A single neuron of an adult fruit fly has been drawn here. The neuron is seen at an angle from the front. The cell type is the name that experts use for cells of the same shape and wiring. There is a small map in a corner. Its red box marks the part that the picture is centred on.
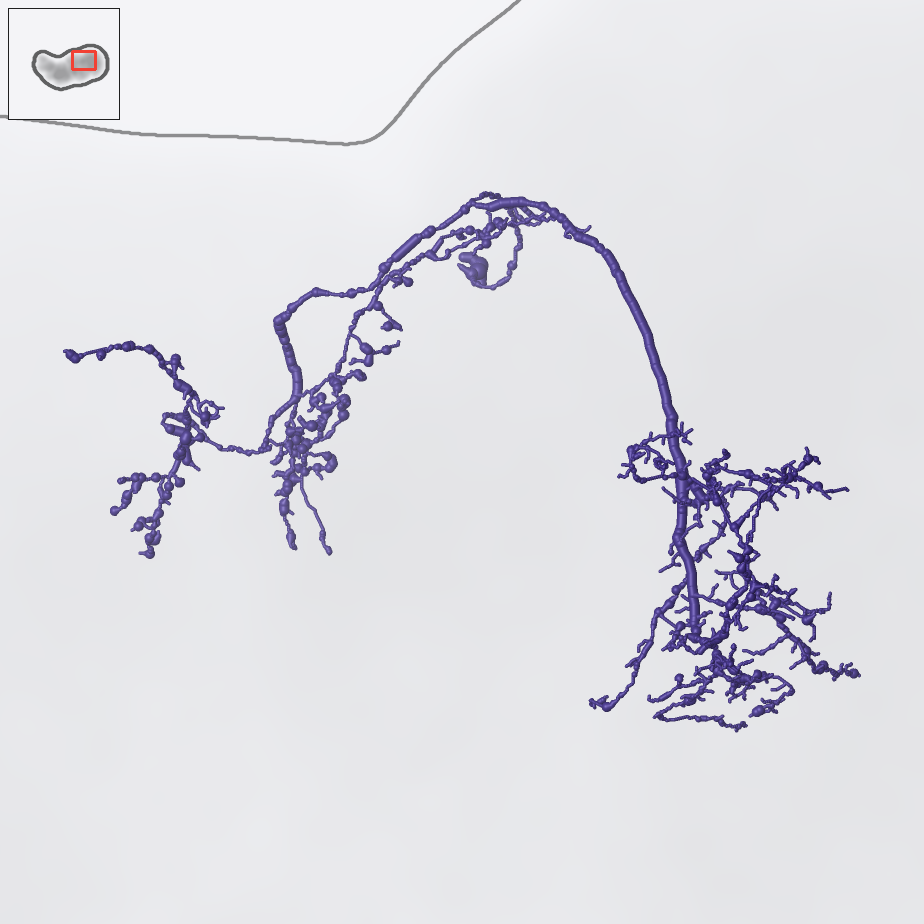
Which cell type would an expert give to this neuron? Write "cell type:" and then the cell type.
cell type: ATL034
